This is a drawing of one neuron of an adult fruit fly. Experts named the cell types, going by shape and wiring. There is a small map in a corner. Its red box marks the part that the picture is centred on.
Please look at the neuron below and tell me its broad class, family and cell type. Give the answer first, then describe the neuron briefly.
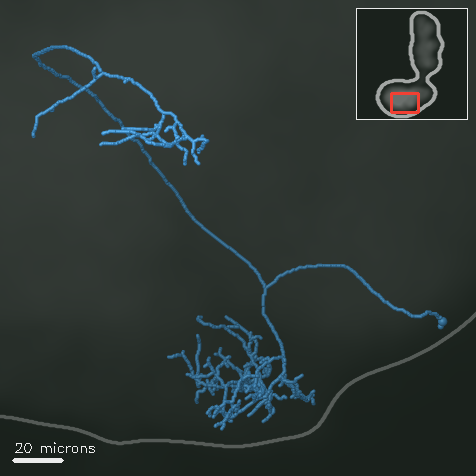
It is a central-brain intrinsic neuron. Its family is hemilineage ALlv1. Its cell type is M_lvPNm42. By the scale bar it is about 170 microns wide in this view. Dozens of branch ends can be seen.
